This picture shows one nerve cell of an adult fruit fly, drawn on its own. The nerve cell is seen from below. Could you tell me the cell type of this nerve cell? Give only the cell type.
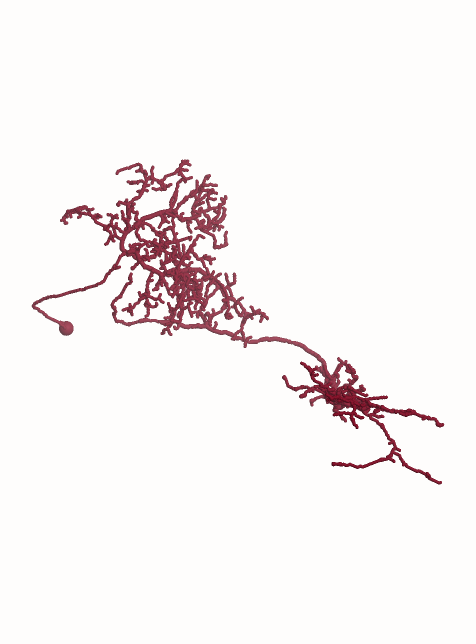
INXXX100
